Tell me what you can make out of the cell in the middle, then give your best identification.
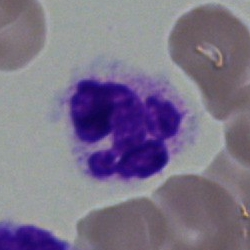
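Roughly round in outline, the middle cell has a faint, indistinct edge. Its chromatin is dark purple and coarsely clumped. No vacuoles are seen in the cytoplasm. This is a segmented neutrophil.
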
